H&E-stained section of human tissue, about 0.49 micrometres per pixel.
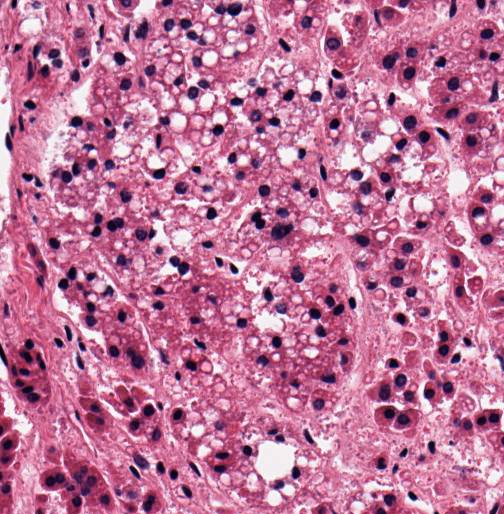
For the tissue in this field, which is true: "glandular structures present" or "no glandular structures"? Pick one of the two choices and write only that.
No glandular structures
